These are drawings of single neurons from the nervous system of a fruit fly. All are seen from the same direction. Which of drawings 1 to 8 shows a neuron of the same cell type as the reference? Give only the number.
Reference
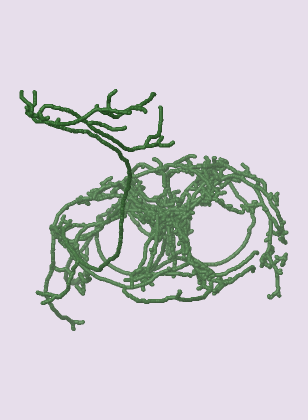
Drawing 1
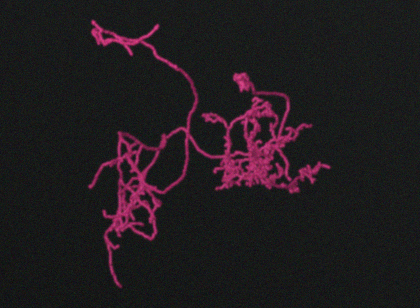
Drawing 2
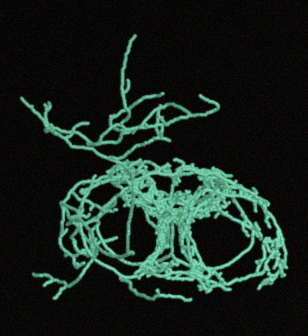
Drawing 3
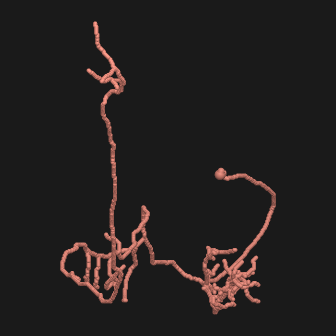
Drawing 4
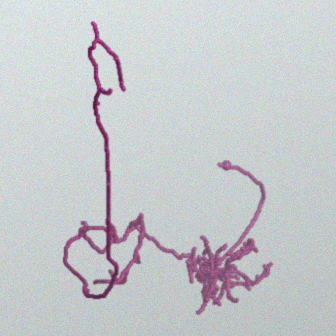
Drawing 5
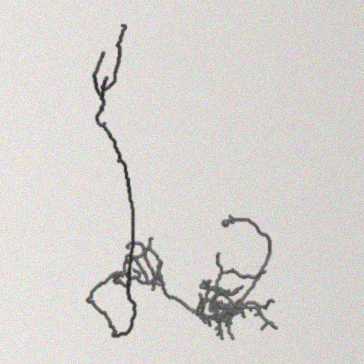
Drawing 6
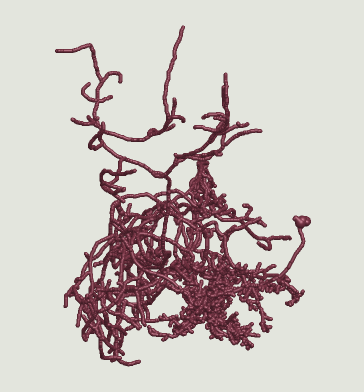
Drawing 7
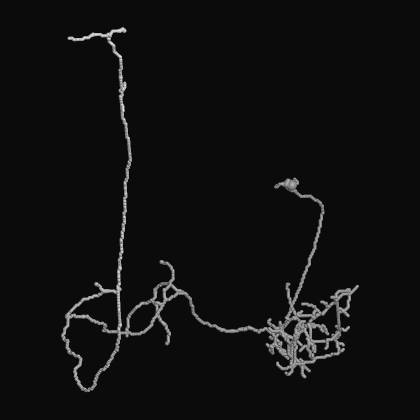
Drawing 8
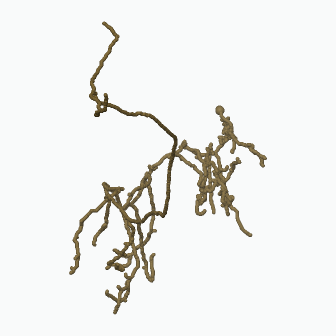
2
